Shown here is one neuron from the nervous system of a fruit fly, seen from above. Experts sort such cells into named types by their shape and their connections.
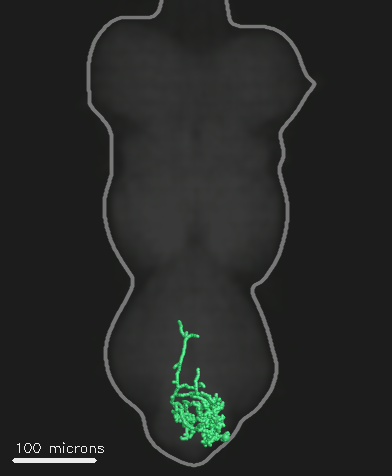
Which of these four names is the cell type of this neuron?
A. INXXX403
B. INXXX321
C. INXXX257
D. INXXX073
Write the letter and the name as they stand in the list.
C. INXXX257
